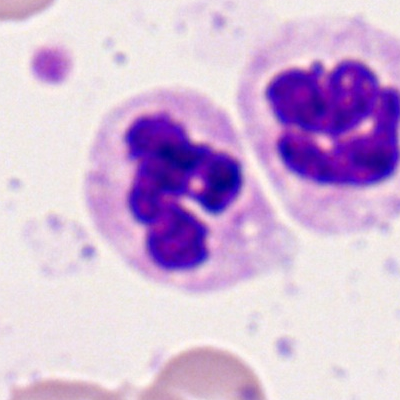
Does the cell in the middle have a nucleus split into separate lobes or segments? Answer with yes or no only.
Yes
